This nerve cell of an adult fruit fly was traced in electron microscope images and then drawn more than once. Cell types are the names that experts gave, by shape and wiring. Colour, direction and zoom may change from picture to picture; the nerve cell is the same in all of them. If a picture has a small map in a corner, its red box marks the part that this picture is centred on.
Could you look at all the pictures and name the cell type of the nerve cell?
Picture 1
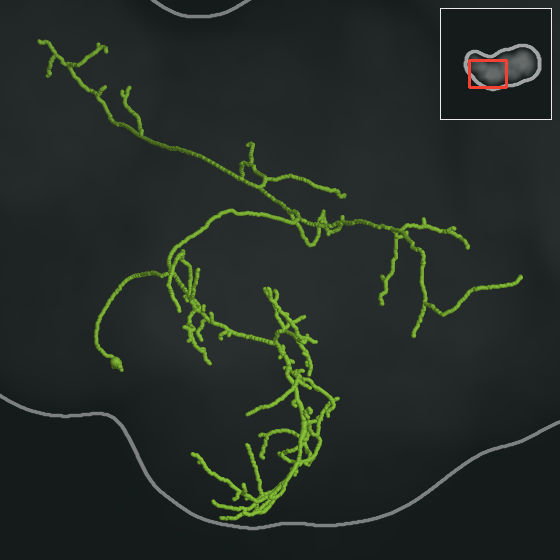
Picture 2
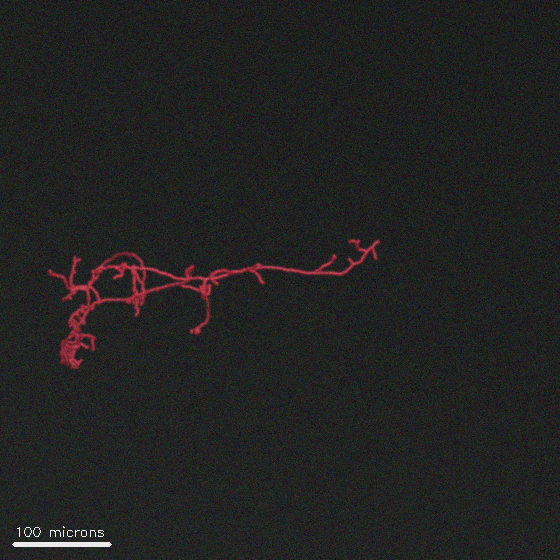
IN08B046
